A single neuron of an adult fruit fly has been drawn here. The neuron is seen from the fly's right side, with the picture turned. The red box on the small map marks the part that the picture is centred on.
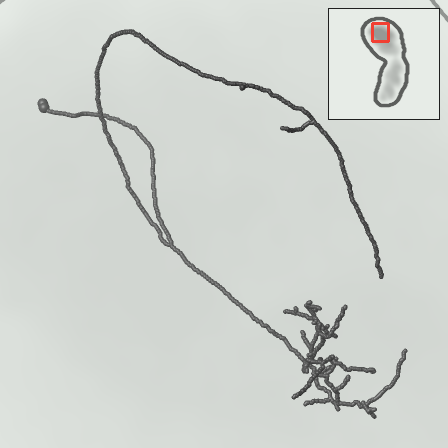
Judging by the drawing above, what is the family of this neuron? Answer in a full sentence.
The family is hemilineage SLPa&l1_lateral.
